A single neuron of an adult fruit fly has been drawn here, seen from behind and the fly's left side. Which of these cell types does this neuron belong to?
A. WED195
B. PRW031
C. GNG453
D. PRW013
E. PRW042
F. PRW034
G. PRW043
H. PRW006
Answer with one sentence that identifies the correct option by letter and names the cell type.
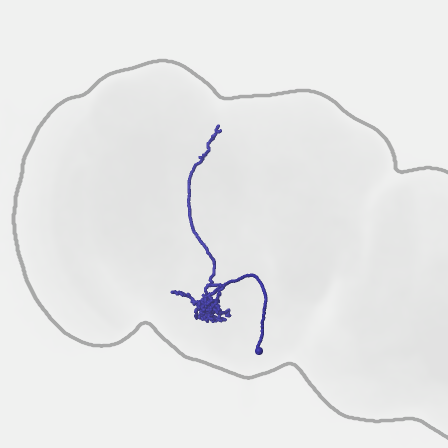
As option B gives it, the neuron's cell type is PRW031.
